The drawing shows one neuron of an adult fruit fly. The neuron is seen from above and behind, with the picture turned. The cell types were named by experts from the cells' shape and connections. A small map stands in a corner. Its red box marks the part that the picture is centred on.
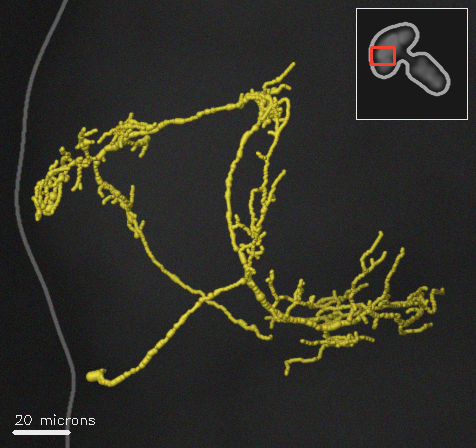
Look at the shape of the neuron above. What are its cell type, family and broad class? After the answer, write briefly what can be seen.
The cell type is SLP249. Its family is hemilineage SLPpl1. Its broad class is central-brain intrinsic neuron. It lies in the brain. The cell body can be seen at the lower left of the picture. From left to right in the picture it spans about 150 microns.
